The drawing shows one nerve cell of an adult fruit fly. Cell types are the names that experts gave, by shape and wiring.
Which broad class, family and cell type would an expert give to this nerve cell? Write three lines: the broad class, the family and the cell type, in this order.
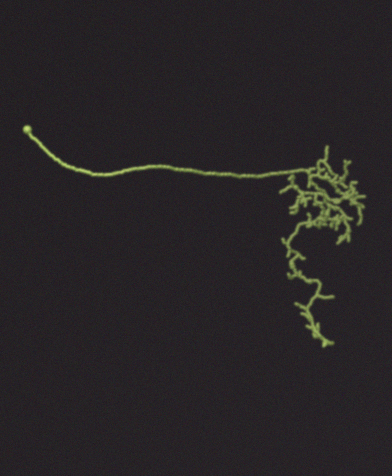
optic-lobe intrinsic neuron
Tm
Tm24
